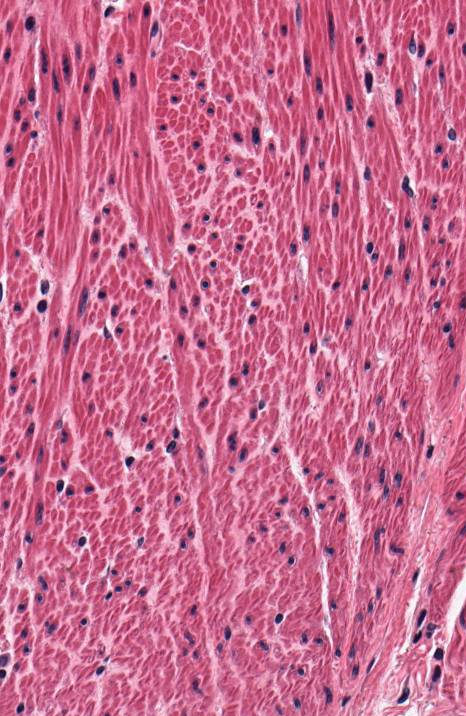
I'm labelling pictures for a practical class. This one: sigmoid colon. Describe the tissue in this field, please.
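Nuclei are central within the fibres, not at their edges. In cross-cut fibres they appear as small round dark-purple dots. Many cross-cut profiles contain no nucleus, and none shows more than one. The fibre cytoplasm stains evenly and strongly pink.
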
